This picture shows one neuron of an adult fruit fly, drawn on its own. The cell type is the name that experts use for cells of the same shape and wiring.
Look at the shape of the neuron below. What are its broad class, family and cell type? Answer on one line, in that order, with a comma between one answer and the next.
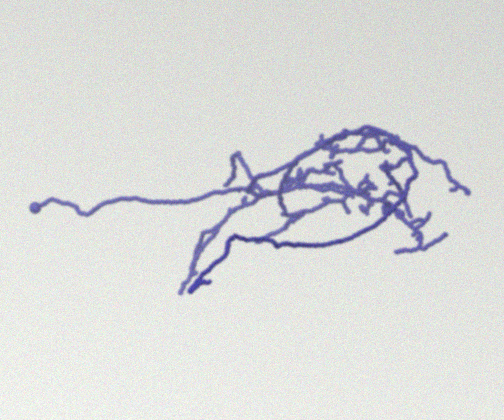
central-brain intrinsic neuron, hemilineage SMPpv2_dorsal, SIP053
